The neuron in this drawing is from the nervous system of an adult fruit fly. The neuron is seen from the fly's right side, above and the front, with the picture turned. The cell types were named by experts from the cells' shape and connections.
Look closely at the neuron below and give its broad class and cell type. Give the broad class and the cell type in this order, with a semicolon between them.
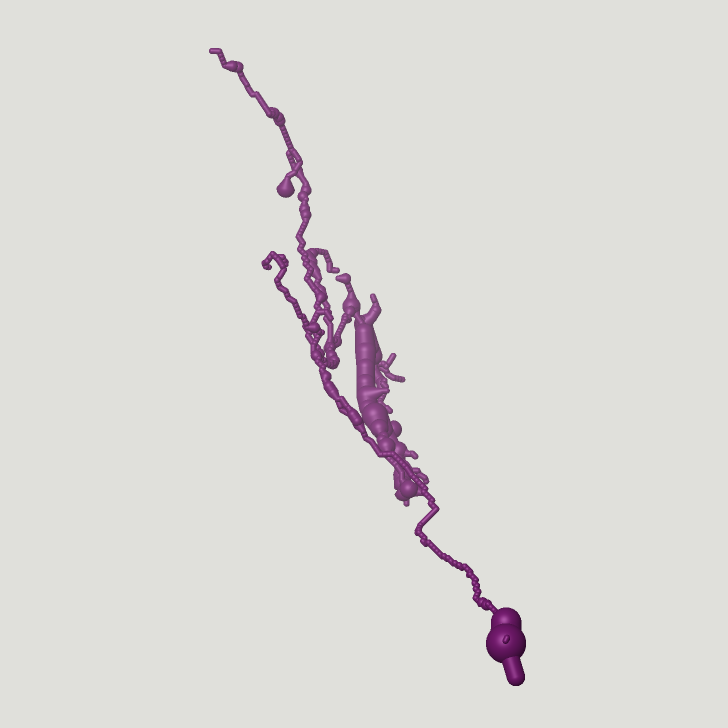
optic-lobe intrinsic neuron; Lai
